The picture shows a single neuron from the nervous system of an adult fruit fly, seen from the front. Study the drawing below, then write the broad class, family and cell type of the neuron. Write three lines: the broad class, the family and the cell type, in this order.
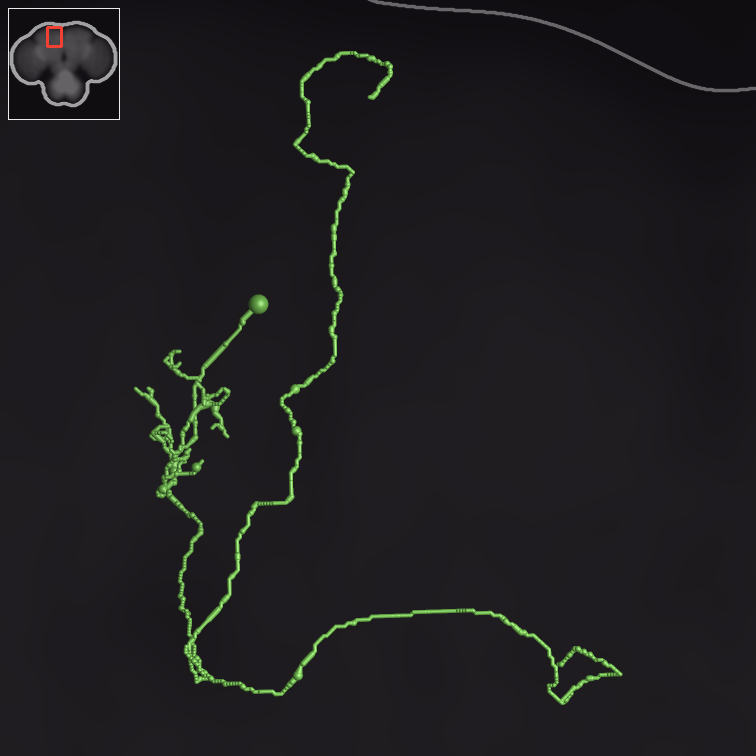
central-brain intrinsic neuron
class Kenyon Cell
KCab-m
